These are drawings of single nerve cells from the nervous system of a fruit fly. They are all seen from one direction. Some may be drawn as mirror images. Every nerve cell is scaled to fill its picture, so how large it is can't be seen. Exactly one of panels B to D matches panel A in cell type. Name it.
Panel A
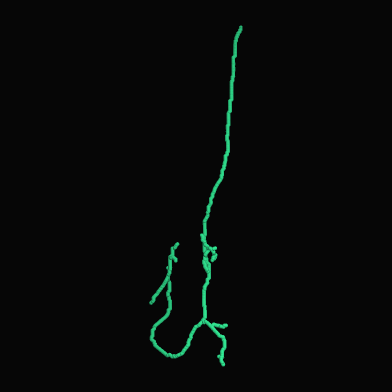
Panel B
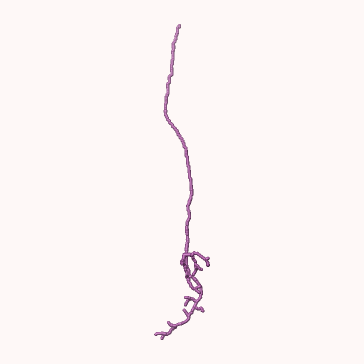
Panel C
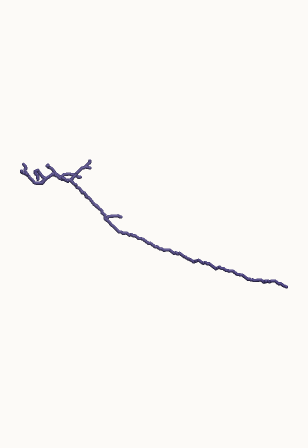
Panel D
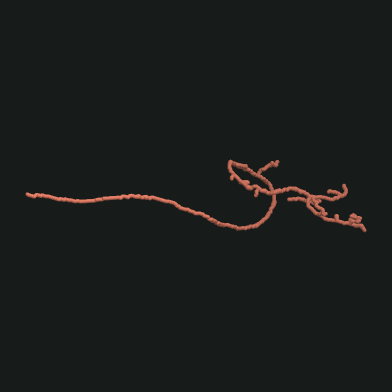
Panel D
